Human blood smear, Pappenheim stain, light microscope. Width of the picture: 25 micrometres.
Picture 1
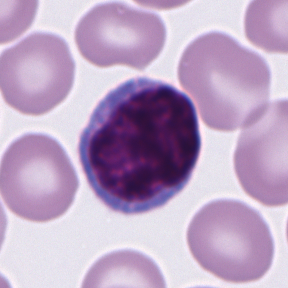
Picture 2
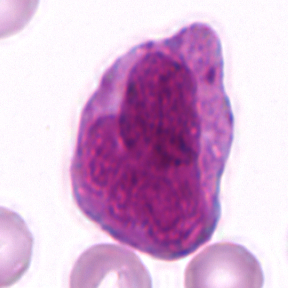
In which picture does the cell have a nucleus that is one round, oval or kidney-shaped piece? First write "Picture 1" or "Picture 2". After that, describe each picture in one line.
Picture 1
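What picture 1 shows: The nucleus is a single oval mass without lobes.
What picture 2 shows: The nucleus is folded into overlapping lobes that fill most of the cell.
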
